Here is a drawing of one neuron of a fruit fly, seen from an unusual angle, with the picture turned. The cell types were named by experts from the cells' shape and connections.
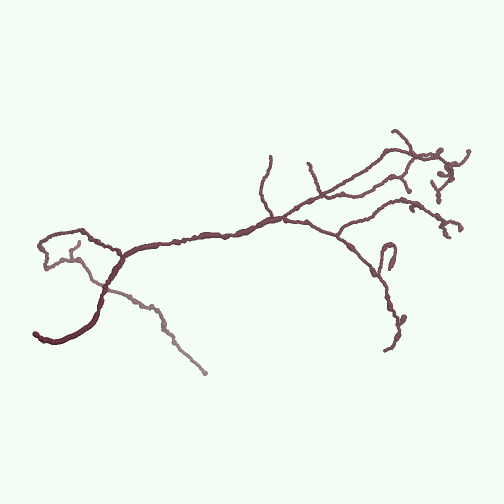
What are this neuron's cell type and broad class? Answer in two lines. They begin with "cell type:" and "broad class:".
cell type: SNxx26
broad class: sensory neuron entering the nerve cord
